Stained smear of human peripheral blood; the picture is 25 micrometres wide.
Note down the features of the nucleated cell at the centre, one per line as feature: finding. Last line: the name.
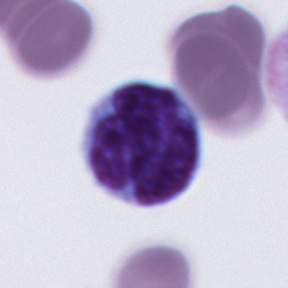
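Outline: round and smooth
Size: about 11 micrometres across
Nucleus: about 10 micrometres across, filling about 80% of the cell's area
Nuclear edge: distinct notch in the lower edge
Chromatin: dark purple, clumped into coarse blocks
Cytoplasm: thin pale blue rim, widest on the left
Name: monocyte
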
